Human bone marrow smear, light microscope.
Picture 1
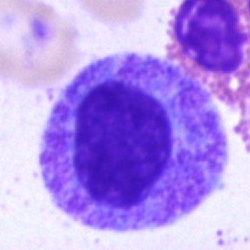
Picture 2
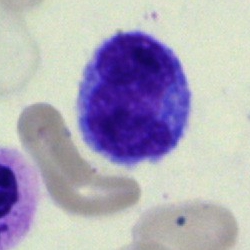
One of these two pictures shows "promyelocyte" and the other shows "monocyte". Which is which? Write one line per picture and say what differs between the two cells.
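In picture 1 we see a promyelocyte: The cytoplasm is packed with many purple granules.
In picture 2 we see a monocyte: No distinct granules are seen in the cytoplasm.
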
